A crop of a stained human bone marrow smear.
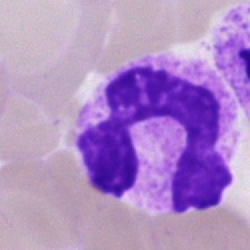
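Band neutrophil. The nucleus forms one continuous curved band, bent into a horseshoe that opens downward, with no split into lobes linked by thin strands. Its chromatin is dark purple and coarsely clumped, and fine lilac granules are scattered throughout the cytoplasm.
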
